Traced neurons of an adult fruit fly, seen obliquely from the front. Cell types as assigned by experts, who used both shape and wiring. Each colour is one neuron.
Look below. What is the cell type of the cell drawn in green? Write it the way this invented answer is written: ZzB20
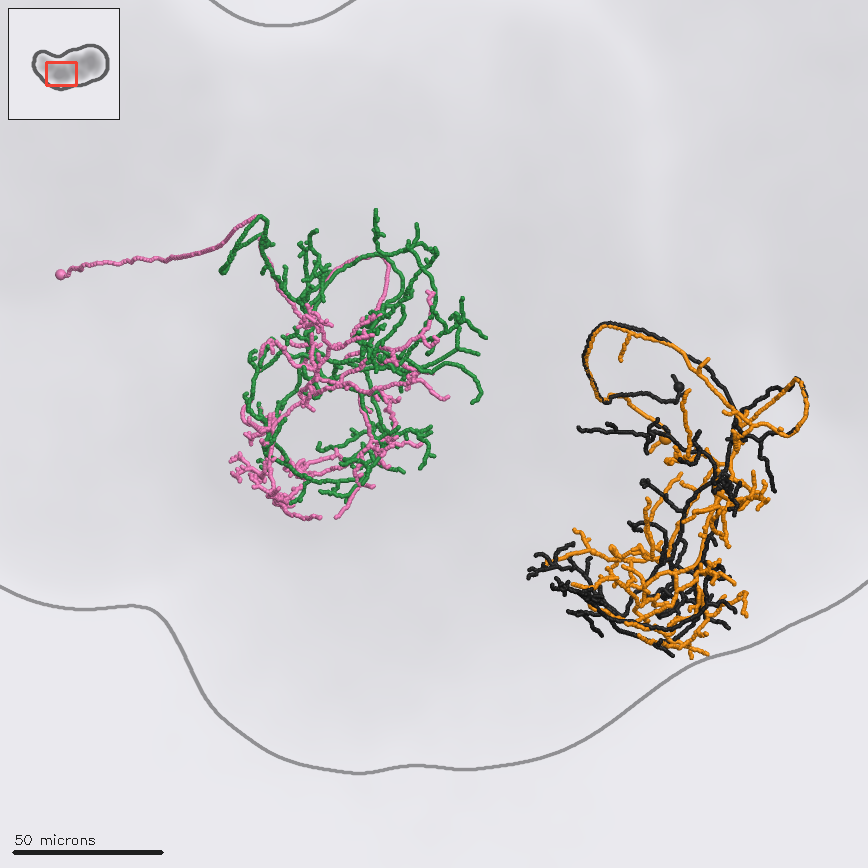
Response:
IN03A067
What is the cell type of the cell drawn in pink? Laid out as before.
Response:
IN03A088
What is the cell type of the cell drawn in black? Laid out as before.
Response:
IN03A089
